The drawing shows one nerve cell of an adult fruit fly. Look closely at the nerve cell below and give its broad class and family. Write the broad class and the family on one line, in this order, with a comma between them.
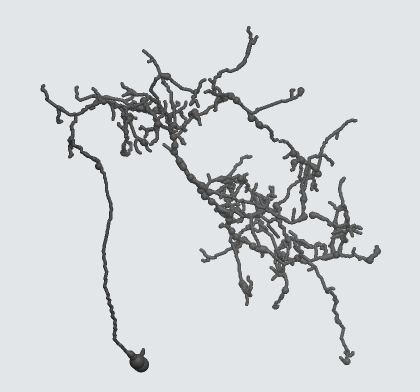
nerve-cord intrinsic neuron, hemilineage 05B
